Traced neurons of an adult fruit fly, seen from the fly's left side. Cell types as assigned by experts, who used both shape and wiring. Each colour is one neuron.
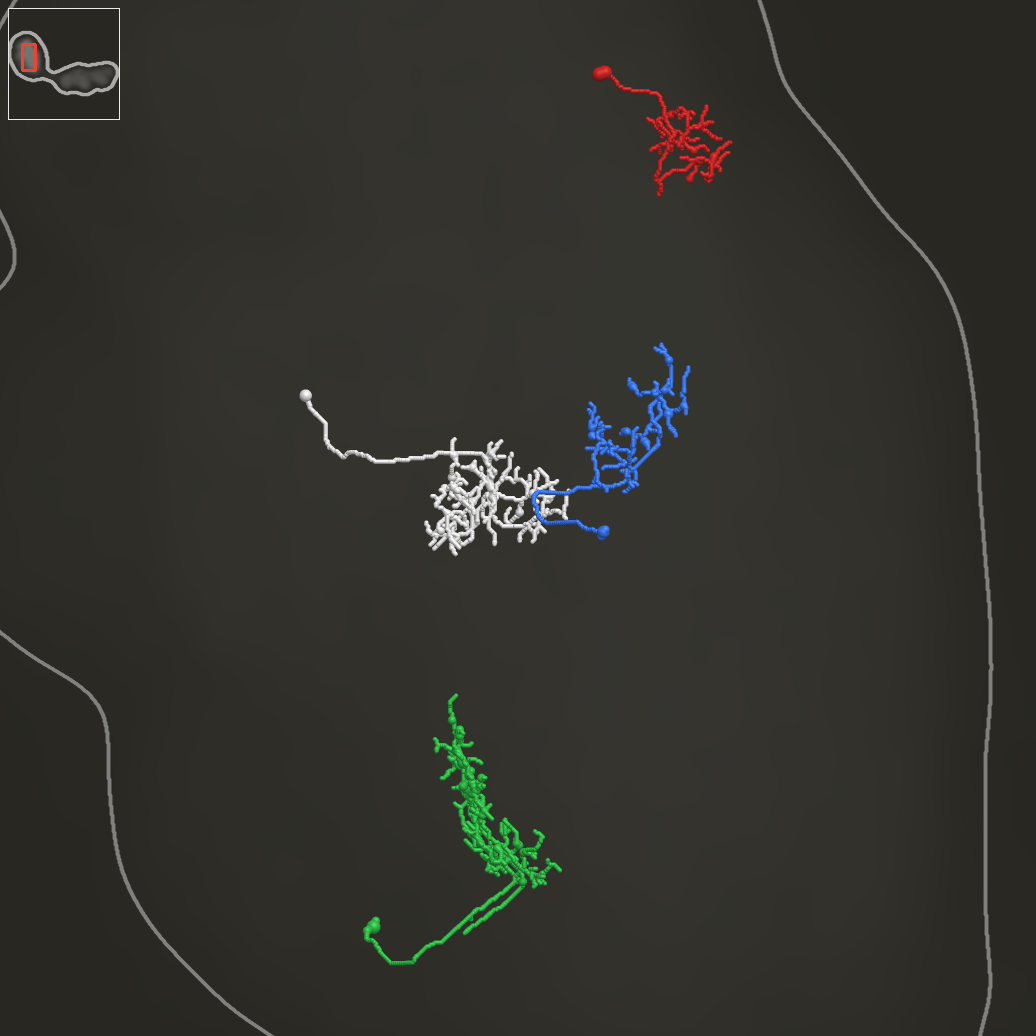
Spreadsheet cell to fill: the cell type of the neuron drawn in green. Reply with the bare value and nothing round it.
Cm3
